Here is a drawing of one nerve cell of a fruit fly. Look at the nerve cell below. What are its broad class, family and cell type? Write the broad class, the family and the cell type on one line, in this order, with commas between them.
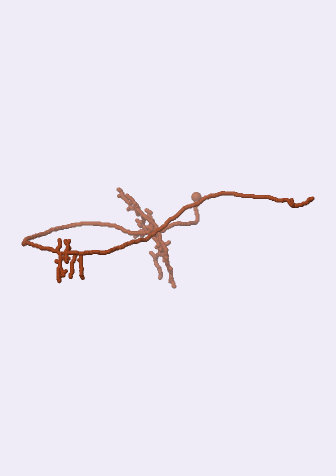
visual projection neuron, MeTu, MeTu4c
